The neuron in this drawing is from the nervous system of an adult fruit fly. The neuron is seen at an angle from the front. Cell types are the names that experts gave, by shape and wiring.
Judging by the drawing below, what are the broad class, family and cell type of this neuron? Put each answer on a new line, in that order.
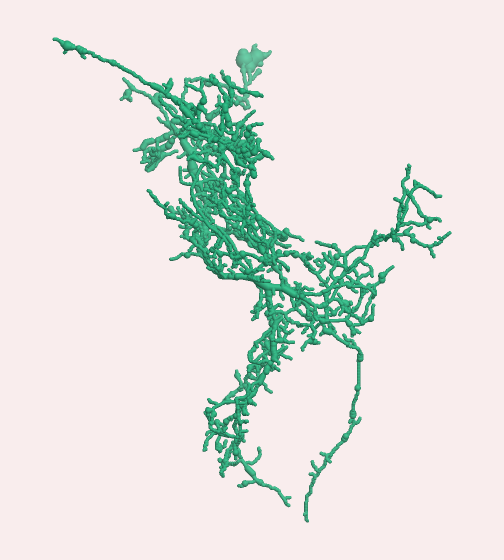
central-brain intrinsic neuron
hemilineage DM6_dorso_lateral
AVLP757m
